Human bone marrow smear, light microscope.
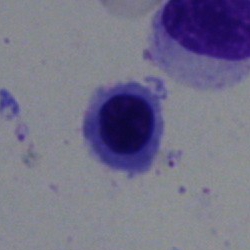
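Erythroblast, central cell. Outline round. Nucleus fills most of cell, leaving a rim of cytoplasm around it. Chromatin dense, very dark purple. Cytoplasm blue.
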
